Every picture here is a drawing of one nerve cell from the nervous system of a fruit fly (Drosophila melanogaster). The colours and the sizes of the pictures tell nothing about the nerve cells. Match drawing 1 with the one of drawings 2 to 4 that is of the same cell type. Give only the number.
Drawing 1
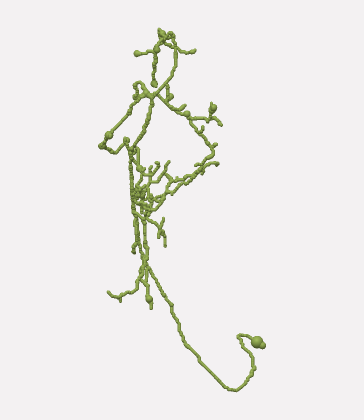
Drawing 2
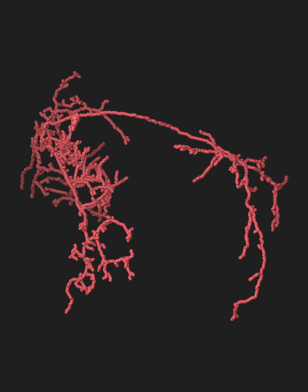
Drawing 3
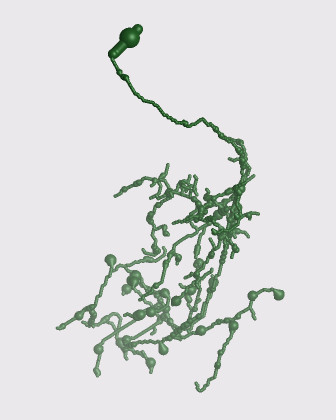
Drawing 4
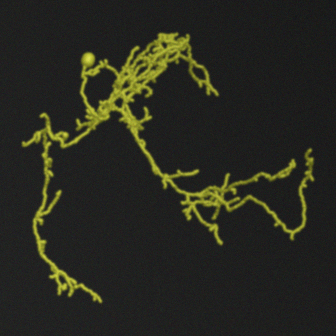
3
